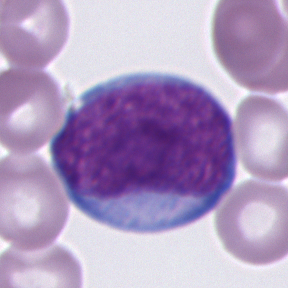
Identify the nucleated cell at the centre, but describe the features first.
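Taking the outline first, it is round to slightly oval with a smooth edge. Next, the nucleus forms a single unlobed mass lying off-centre, towards the top. Last, the cytoplasm shows no granules. This is a myeloblast.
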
